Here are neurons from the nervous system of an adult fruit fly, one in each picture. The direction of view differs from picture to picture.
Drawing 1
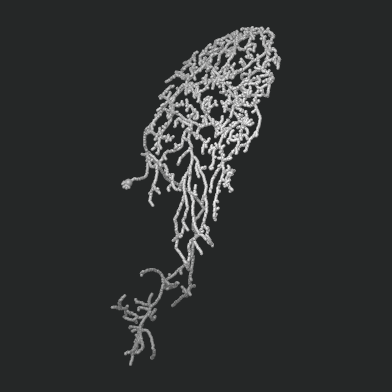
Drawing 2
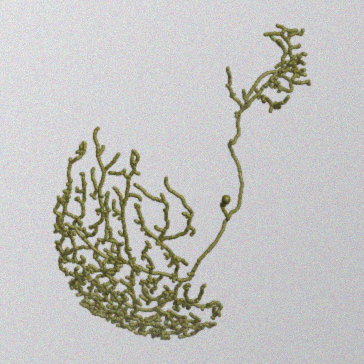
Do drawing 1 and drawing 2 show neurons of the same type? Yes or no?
yes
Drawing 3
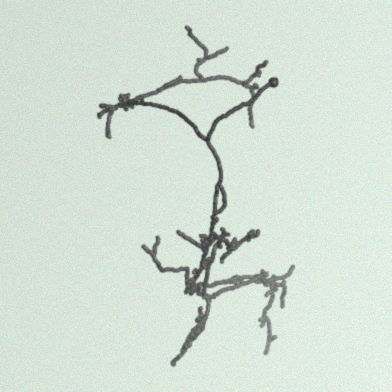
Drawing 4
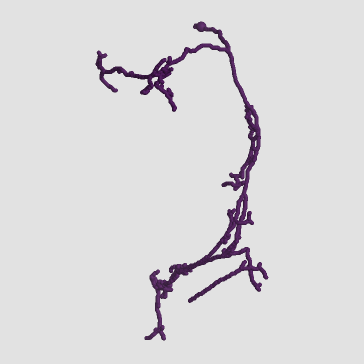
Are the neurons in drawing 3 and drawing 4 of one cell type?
yes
